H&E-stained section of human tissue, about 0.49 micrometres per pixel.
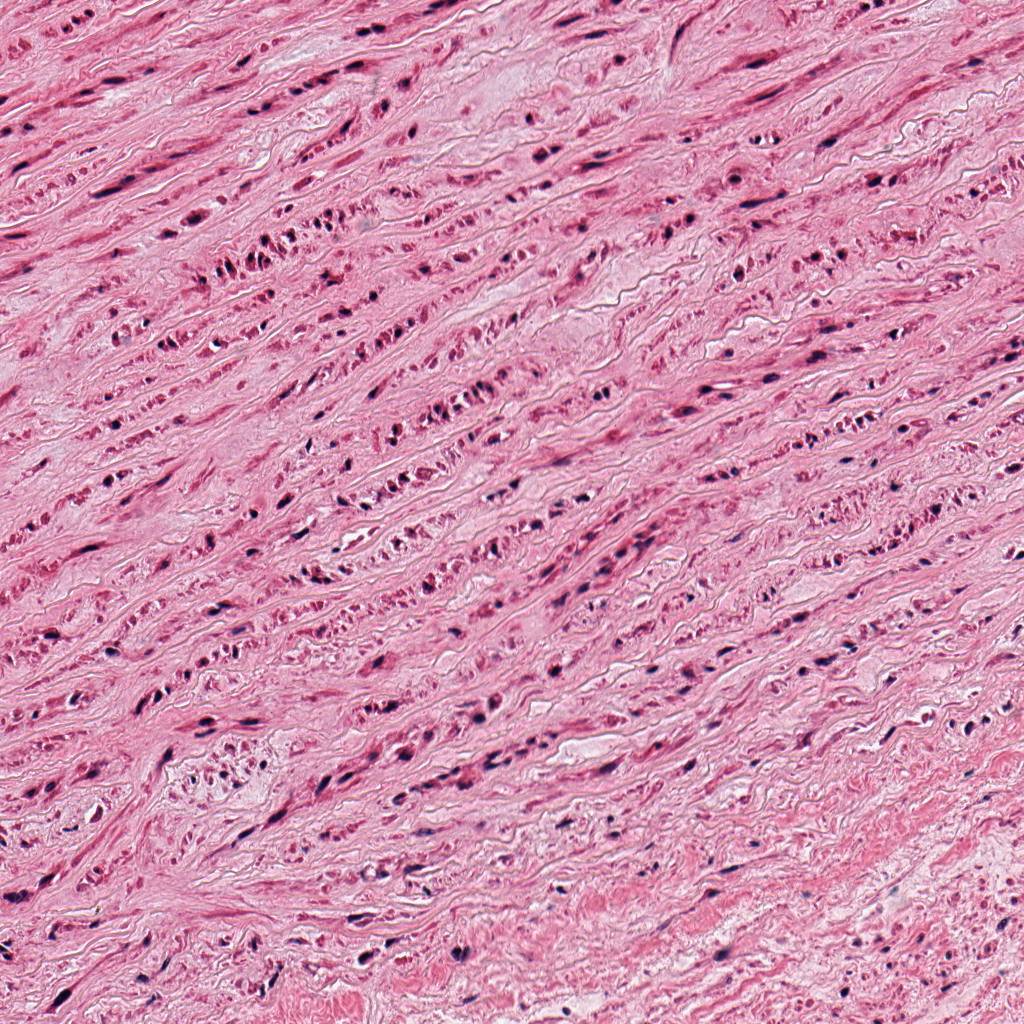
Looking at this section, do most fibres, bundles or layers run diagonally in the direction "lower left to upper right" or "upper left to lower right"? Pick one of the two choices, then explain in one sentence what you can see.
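Lower left to upper right. Eosinophilic fibres and spindle cells run in parallel streams diagonally from lower left to upper right across most of the field.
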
